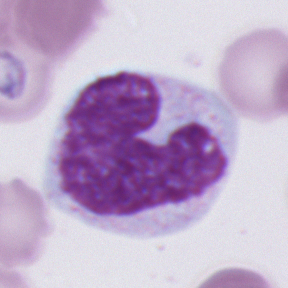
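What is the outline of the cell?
Roughly round, with a smooth edge.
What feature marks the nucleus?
A deep notch cuts into it from the upper right side, and no distinct nucleoli are visible.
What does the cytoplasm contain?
Sparse, very fine pinkish granules.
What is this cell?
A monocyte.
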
